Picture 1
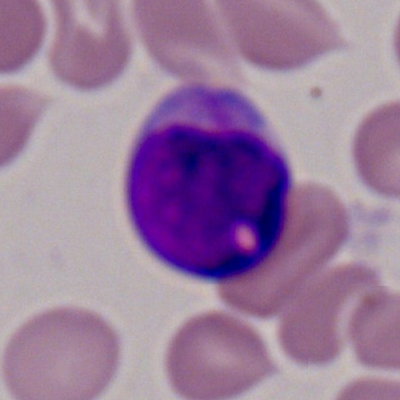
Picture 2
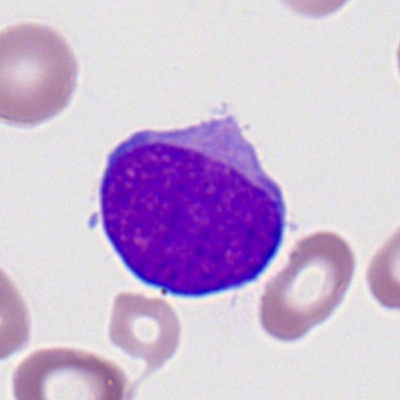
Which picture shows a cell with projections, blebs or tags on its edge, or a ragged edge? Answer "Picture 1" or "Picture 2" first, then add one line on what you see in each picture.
Picture 2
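What picture 1 shows: The cell has a smooth, rounded oval outline.
What picture 2 shows: Small ragged projections stick out from the upper right border of the cytoplasm.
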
